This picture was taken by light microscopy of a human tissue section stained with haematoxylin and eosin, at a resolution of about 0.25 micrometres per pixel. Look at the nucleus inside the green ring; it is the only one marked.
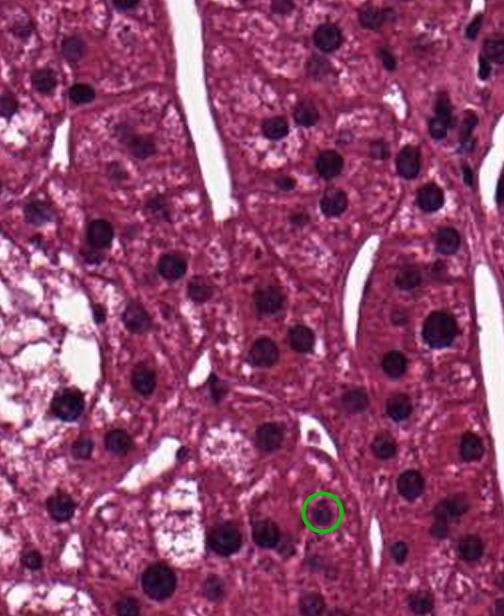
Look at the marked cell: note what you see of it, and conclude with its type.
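The nucleus is round with a smooth outline and is somewhat smaller than most of the nuclei in the neighbouring cells. The nucleus stains dark purple throughout, though slightly less solidly dark than the darkest nearby nuclei. The cell lies among other cells in a cord bounded by a thin curved line, with a narrow slit-like clear space (a small vessel) just to its right. It is an adrenal cortical cell.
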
